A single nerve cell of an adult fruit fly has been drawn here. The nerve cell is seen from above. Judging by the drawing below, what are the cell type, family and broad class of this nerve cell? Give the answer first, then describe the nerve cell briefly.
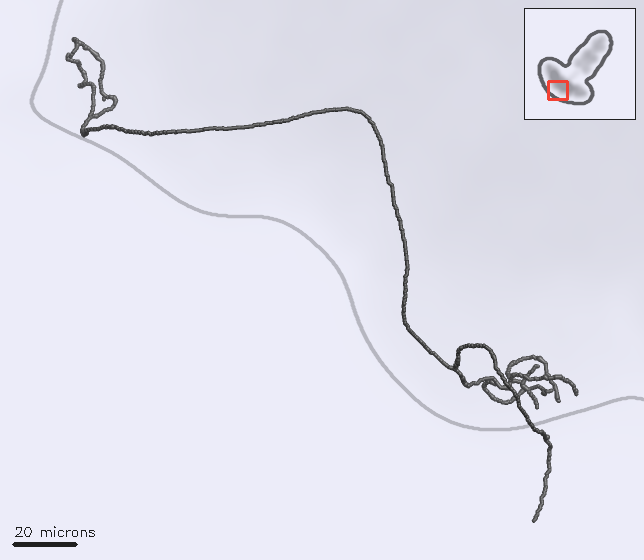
The cell type is ORN_VA1v. The name of its family is class olfactory. This is a sensory neuron entering the brain. It lies in the brain. The drawing shows no cell body. From left to right in the picture it spans about 170 microns.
